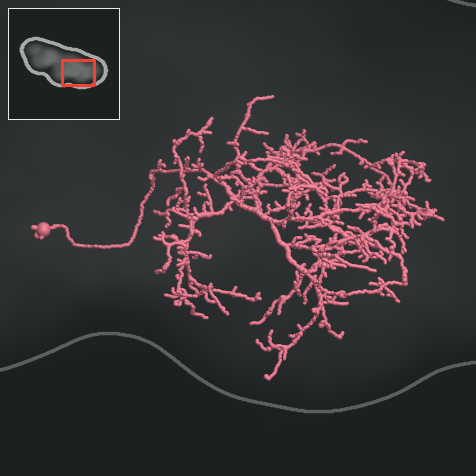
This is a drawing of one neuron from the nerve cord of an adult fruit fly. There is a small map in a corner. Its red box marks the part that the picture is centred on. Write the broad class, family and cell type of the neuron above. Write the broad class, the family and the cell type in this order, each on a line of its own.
nerve-cord intrinsic neuron
hemilineage 03A
IN03A023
